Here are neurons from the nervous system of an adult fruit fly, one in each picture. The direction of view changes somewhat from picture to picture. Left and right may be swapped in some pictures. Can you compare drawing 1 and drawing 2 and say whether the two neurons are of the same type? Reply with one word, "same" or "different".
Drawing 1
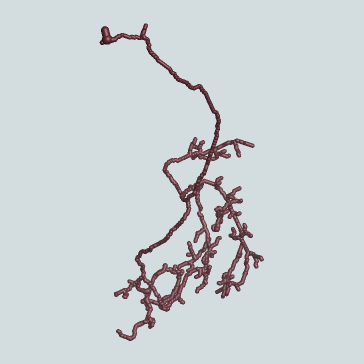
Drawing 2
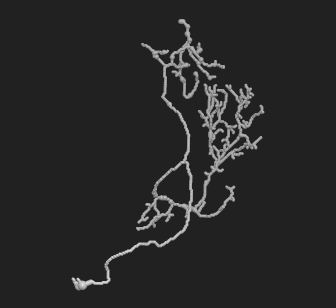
same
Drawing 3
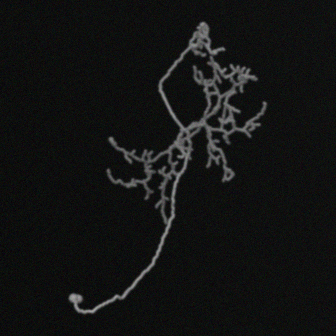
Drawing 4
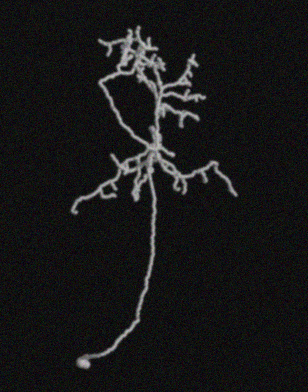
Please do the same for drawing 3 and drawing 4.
same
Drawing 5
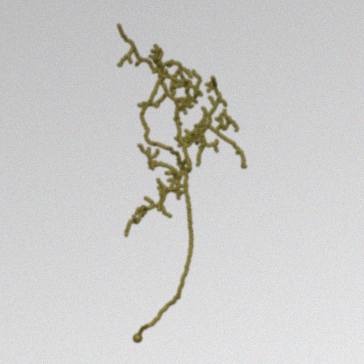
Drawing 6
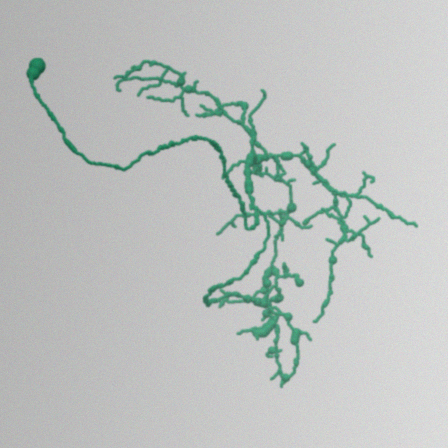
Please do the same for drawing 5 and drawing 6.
same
